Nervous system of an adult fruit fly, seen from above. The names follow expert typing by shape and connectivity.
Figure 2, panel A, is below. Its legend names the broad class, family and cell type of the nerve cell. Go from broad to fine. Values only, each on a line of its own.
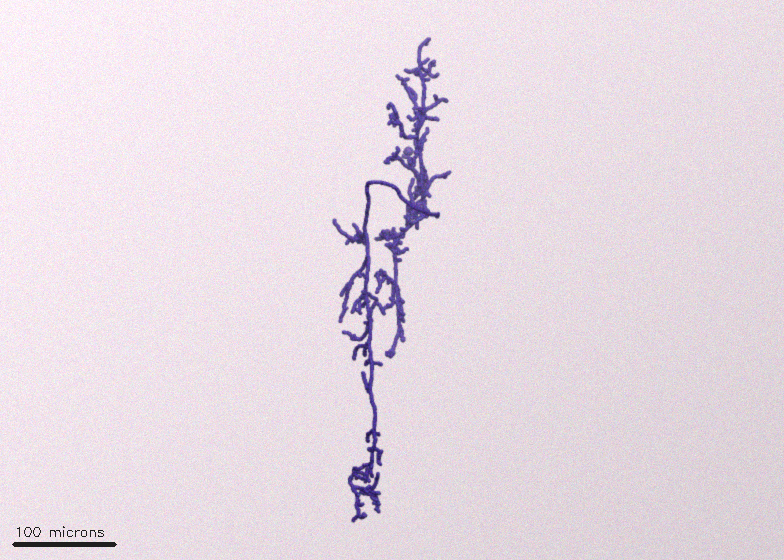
nerve-cord intrinsic neuron
hemilineage 14B
IN14B009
